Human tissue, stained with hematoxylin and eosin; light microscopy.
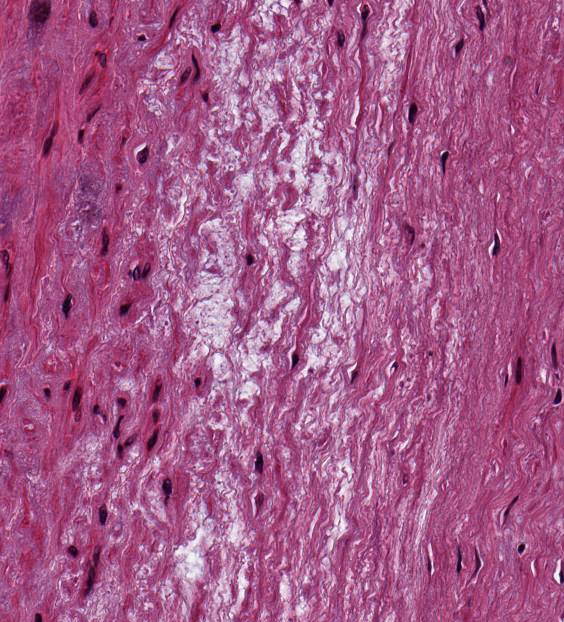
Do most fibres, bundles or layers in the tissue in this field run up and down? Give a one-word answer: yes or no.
Yes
